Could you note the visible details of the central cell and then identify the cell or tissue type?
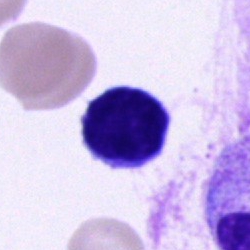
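Look first at the chromatin: it is dense and stains a deep blue-purple. You won't find any nucleoli in the nucleus. Hardly any cytoplasm shows around it, and there are no vacuoles anywhere in the cell. So this is a lymphocyte.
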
